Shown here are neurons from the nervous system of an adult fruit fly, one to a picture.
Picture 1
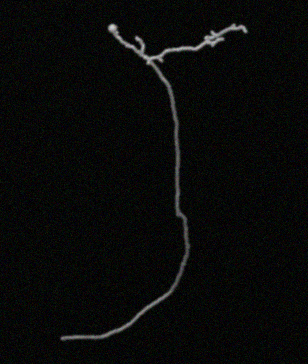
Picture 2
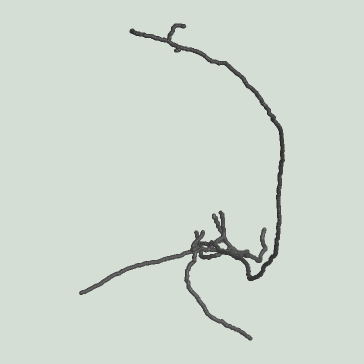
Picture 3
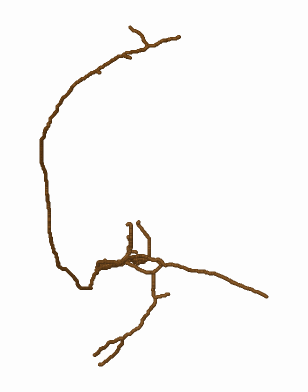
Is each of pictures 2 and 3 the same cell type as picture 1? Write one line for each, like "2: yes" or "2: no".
2: no
3: no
